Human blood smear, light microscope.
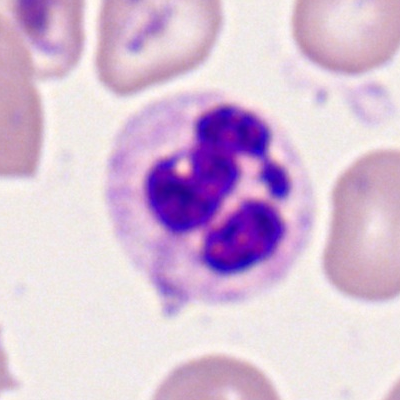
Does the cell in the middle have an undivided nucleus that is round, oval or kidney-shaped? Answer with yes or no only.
No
